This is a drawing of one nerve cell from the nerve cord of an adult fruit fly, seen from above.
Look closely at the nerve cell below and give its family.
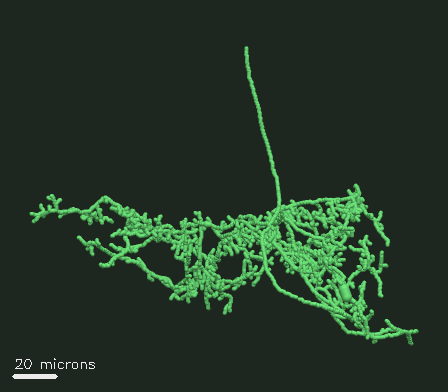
hemilineage 19A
